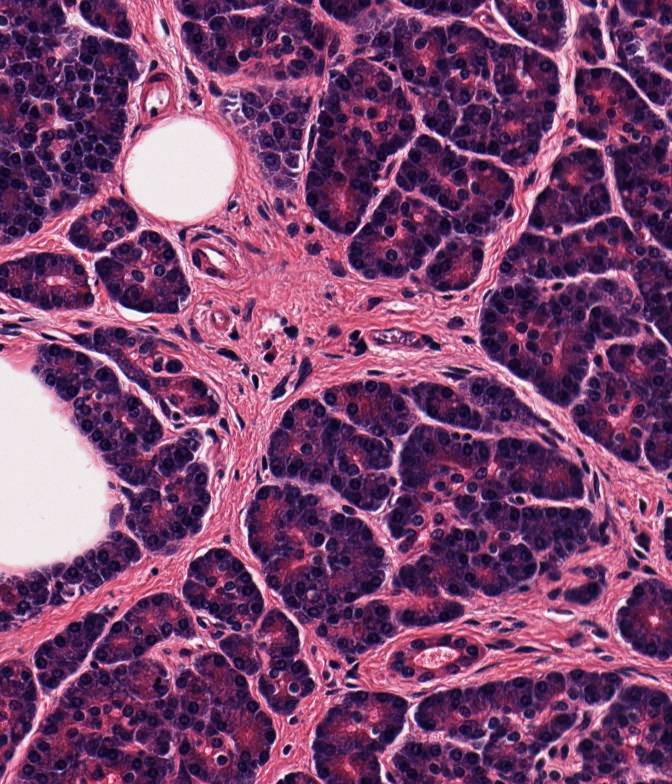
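Pancreas, haematoxylin and eosin: lobules of closely packed acini, split by branching pink fibrous septa that converge near the centre. The acinar cells keep their round, dark nuclei toward the base. Their cytoplasm is deep purple basally, going paler pink toward each acinus centre. The septa are pink collagenous fibrous tissue with scattered slender, elongated nuclei.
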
